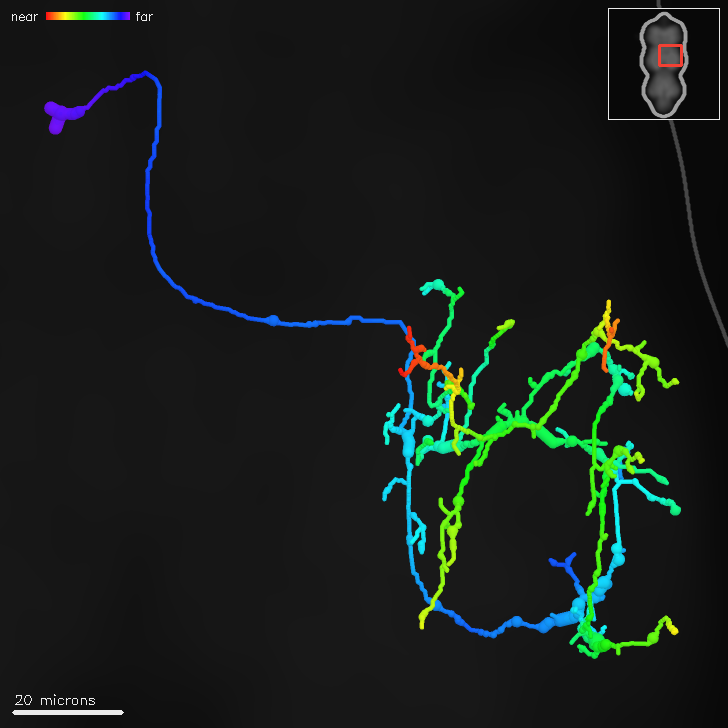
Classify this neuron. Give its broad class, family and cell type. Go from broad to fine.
nerve-cord intrinsic neuron; hemilineage 14A; IN14A088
